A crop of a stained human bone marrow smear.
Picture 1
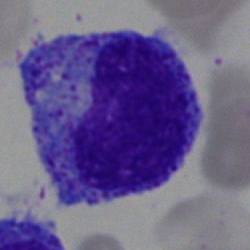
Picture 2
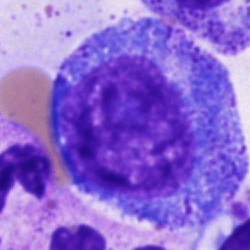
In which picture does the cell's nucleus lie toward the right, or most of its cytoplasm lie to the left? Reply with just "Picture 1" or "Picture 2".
Picture 1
